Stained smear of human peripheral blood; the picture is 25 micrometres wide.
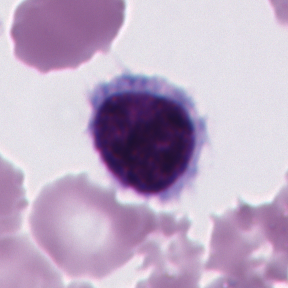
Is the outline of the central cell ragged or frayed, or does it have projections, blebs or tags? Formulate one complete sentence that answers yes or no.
Yes, the edge of this cell is rough, not smooth.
